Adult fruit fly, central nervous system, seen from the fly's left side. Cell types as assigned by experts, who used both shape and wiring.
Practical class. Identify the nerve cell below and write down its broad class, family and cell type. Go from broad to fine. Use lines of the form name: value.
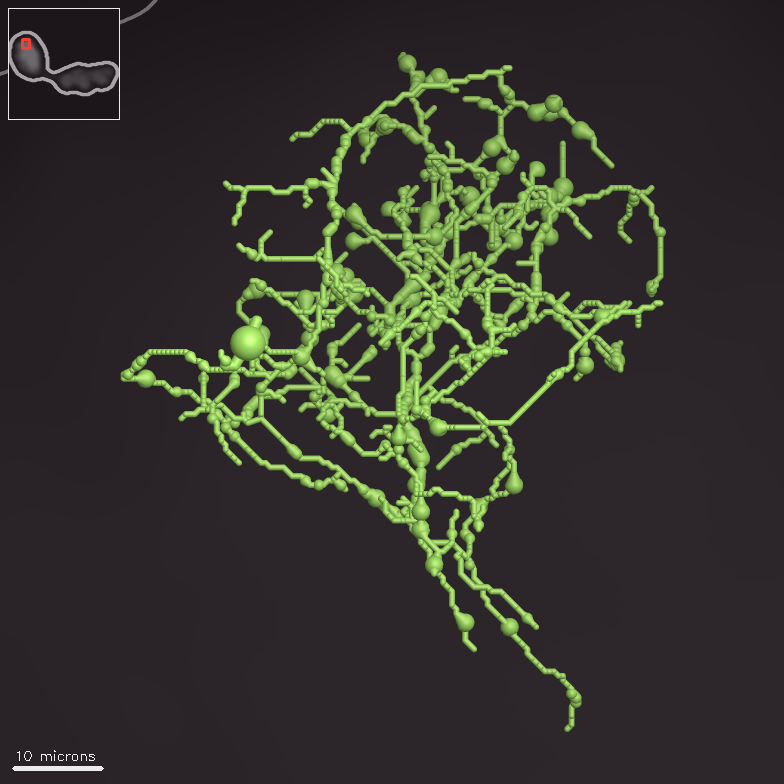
broad class: central-brain intrinsic neuron
family: hemilineage SLPad1_anterior
cell type: SLP157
